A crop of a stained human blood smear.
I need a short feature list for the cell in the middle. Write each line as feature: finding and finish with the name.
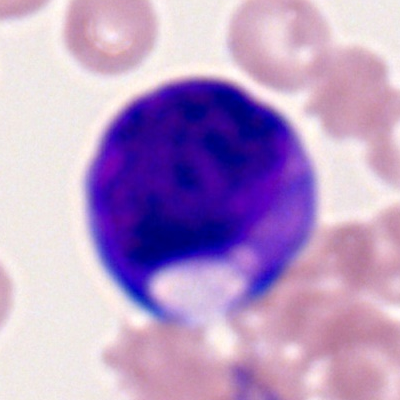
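Border: round and smooth.
Nucleus: fills most of the cell.
Cytoplasm: blue.
Pale area: nearly white, in the cytoplasm at the bottom of the cell.
Cell type: myeloblast.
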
